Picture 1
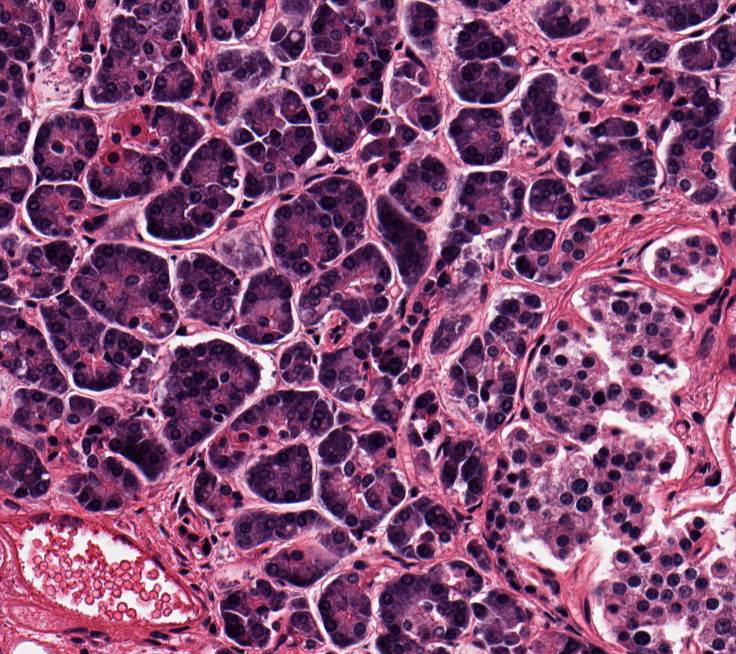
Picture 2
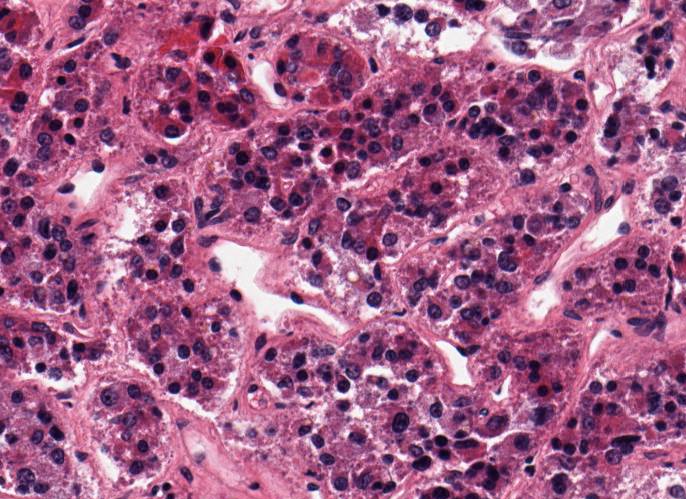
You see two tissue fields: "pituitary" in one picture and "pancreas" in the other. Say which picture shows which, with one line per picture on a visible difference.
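The field in picture 1 comes from the pancreas. Most of the field is filled by closely packed rounded acini of cells with dark purple cytoplasm.
The field in picture 2 comes from the pituitary. No gland lumina are formed within the cell nests.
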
